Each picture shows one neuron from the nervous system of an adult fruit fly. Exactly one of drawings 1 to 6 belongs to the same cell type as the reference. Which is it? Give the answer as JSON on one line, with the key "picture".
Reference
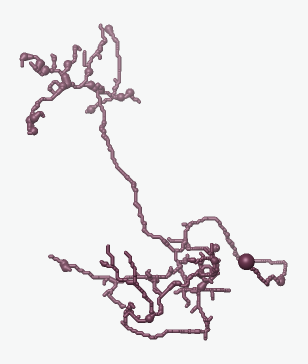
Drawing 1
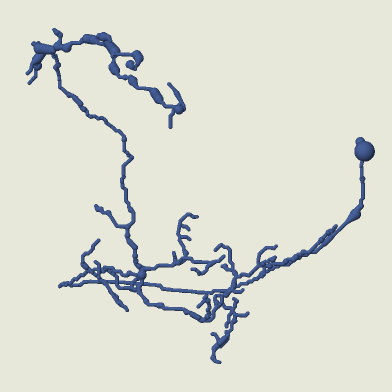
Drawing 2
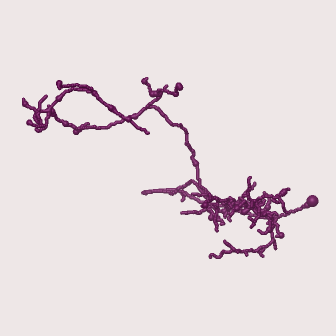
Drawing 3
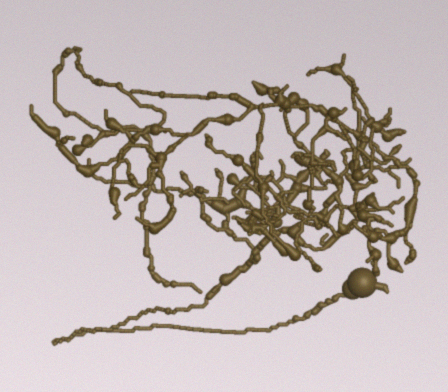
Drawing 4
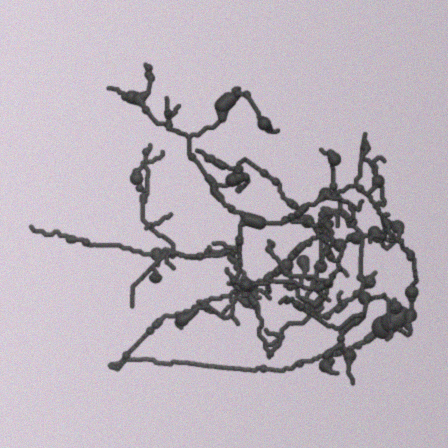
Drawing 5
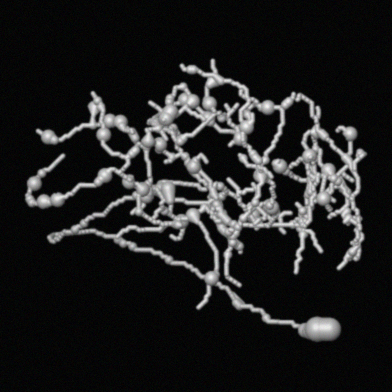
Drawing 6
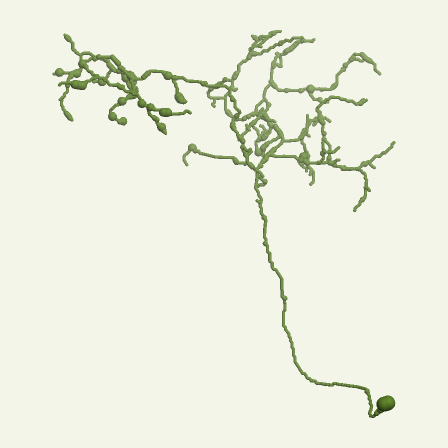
{"picture": 1}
